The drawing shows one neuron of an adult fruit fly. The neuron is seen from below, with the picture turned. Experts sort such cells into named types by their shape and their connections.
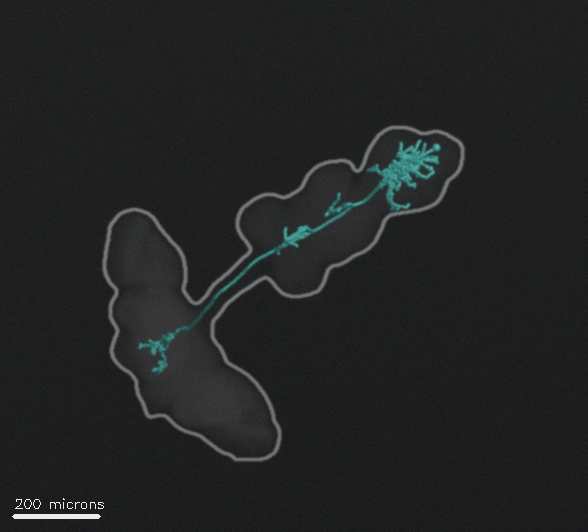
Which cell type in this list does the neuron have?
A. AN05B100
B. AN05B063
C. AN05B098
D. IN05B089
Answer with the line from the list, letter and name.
C. AN05B098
